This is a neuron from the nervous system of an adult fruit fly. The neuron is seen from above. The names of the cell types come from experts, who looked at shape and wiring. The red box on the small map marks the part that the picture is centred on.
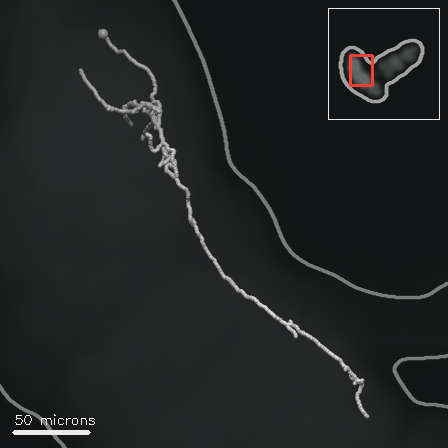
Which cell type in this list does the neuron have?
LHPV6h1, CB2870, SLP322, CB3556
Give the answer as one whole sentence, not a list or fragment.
The neuron is typed under the name CB2870.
